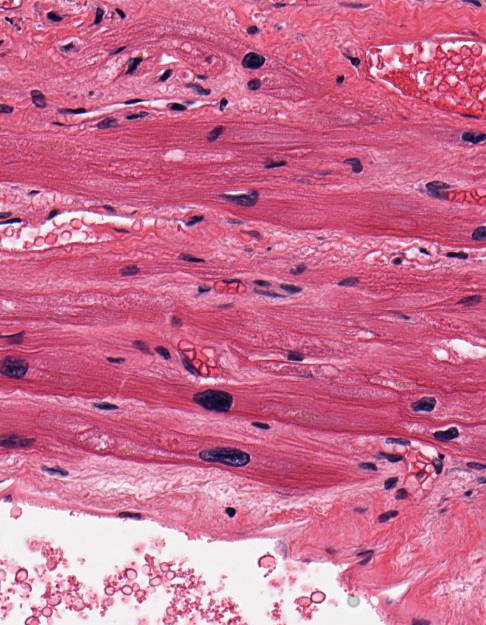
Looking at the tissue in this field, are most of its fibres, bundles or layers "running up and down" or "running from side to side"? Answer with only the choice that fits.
Running from side to side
